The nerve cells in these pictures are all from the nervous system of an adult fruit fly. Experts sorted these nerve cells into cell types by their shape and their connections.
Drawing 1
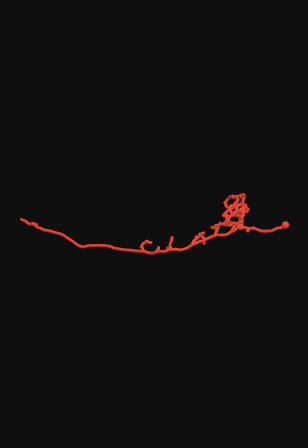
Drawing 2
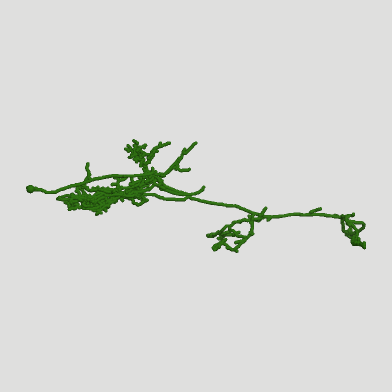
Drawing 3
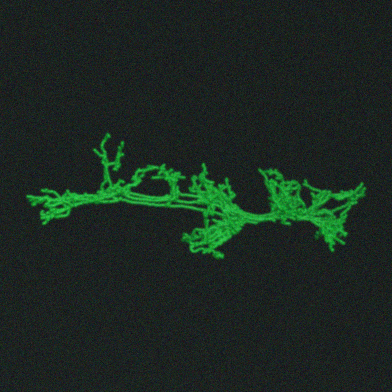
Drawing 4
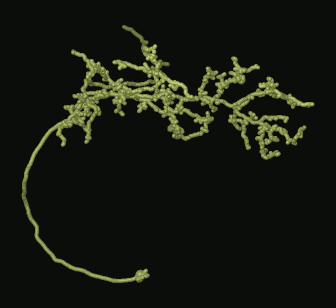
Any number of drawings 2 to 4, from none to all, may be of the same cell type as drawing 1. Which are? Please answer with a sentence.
None of them is of the same cell type.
